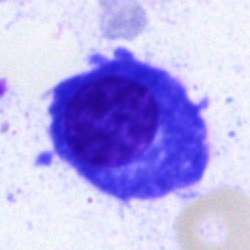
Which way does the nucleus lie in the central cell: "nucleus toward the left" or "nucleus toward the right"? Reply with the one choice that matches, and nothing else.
Nucleus toward the left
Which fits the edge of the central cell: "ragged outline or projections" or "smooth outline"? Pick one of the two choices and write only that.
Ragged outline or projections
